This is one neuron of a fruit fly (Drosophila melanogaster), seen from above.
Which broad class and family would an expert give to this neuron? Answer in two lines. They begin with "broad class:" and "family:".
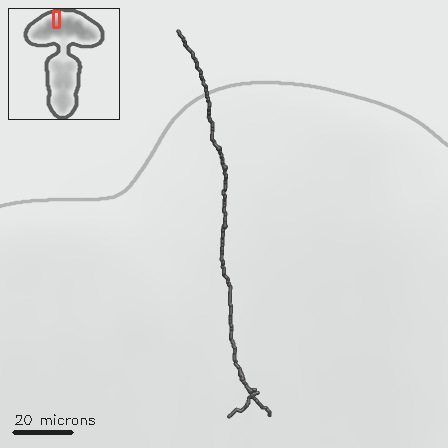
broad class: sensory neuron entering the brain
family: class mechanosensory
